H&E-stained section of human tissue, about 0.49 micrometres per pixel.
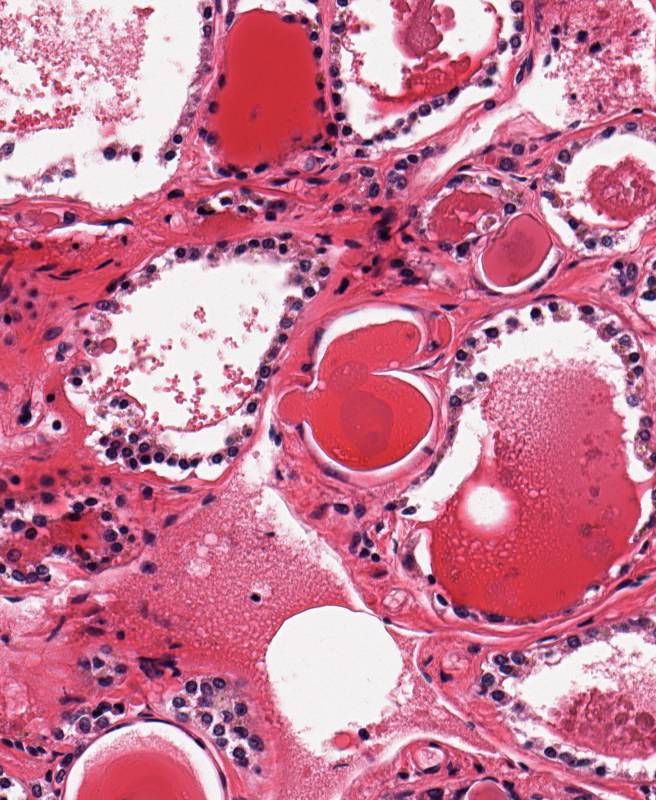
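Thyroid, haematoxylin and eosin. Closely packed rounded units of varying size, separated by thin partitions, fill the field. Each unit is lined by a single layer of low cuboidal to flattened cells with small, round, darkly stained nuclei. Thin bands of pink fibrous stroma between the units contain elongated, spindle-shaped nuclei.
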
